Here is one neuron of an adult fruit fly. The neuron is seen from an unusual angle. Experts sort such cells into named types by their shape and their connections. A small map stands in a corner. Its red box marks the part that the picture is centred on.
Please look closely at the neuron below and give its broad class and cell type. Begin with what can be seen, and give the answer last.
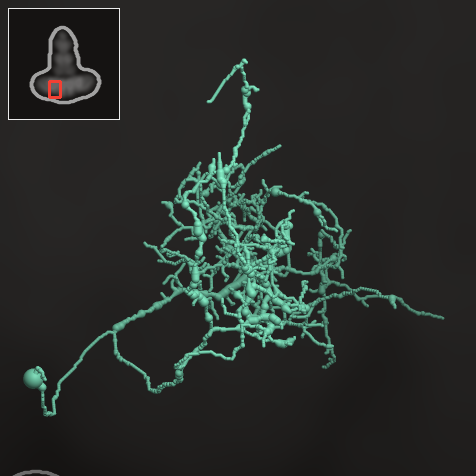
The cell body can be seen at the lower left of the picture. The picture shows dozens of branch ends. Its broad class is central-brain intrinsic neuron. It is of cell type AVLP380.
